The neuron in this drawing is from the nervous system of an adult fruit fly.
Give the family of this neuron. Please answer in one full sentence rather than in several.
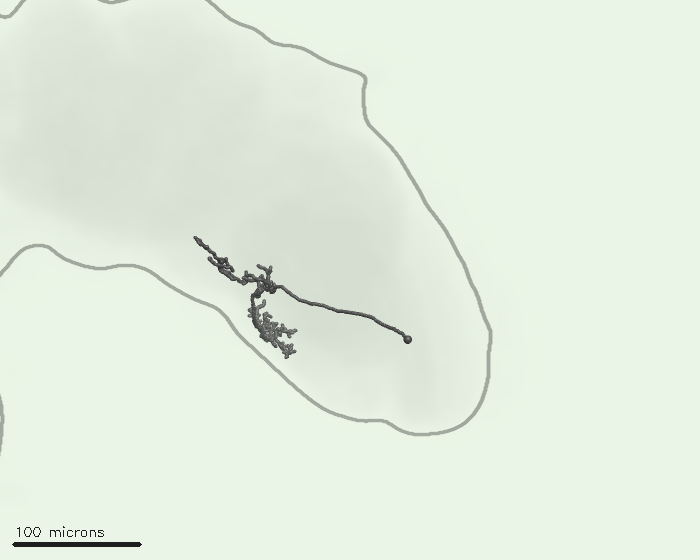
In terms of family, the neuron is LPC.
